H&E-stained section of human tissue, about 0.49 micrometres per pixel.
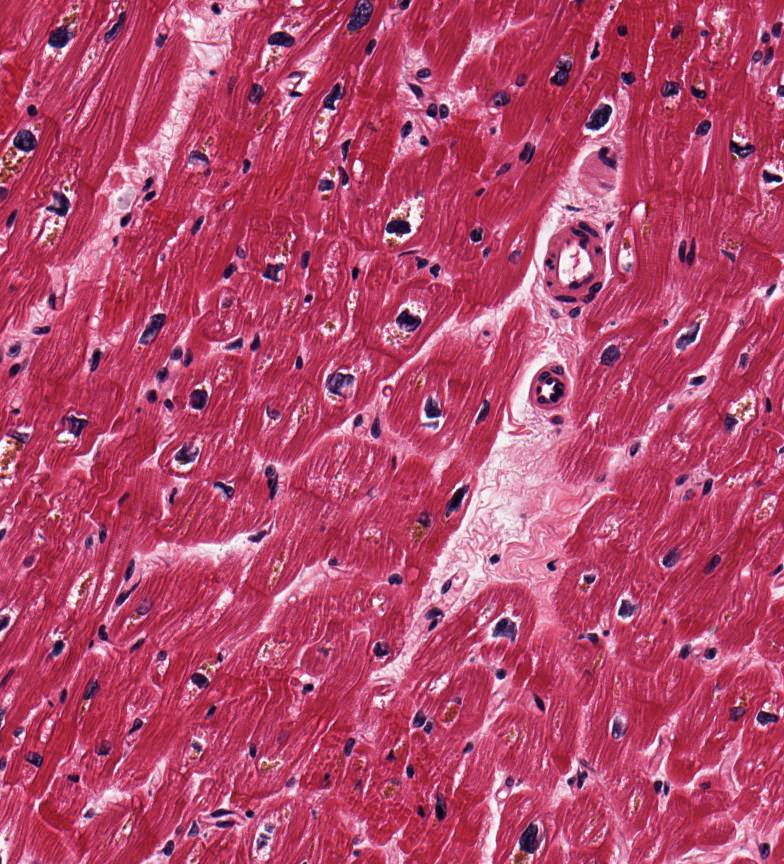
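left ventricle of the heart, stained with haematoxylin and eosin. Nuclei of the muscle fibres lie centrally within them. Golden-brown granular pigment collects in pale zones at the ends of many of these nuclei. No fat cells lie among the fibres.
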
